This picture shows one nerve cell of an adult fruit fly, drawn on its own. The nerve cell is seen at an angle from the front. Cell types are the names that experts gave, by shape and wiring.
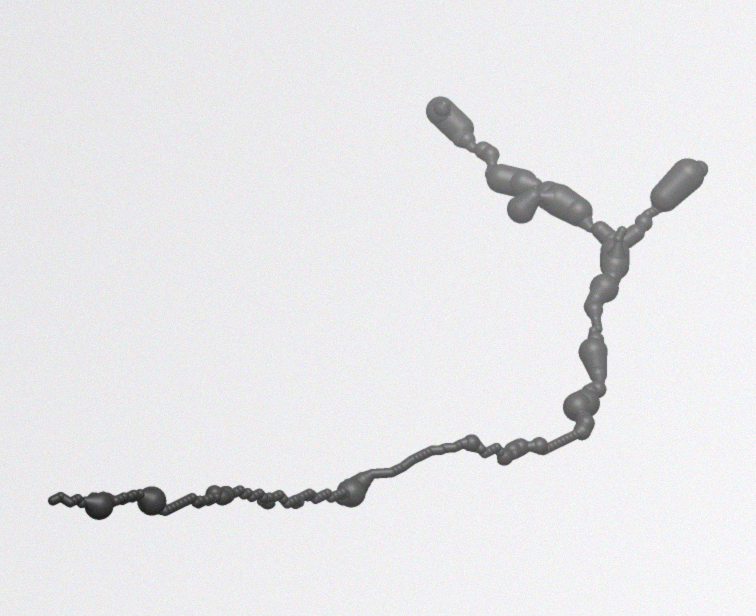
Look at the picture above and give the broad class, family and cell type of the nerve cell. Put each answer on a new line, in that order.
sensory neuron entering the brain
class mechanosensory
JO-ED1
